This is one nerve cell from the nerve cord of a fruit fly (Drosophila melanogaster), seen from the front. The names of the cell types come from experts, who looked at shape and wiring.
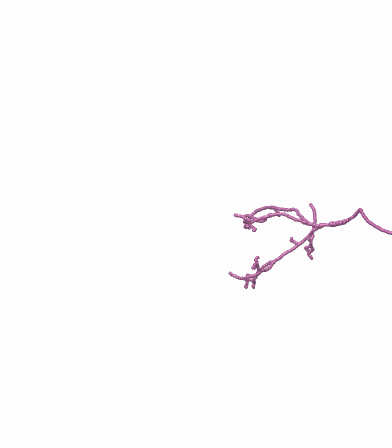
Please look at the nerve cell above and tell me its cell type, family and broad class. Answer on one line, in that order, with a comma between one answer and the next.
SNpp10, class mechanosensory proprioceptive, sensory neuron entering the nerve cord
